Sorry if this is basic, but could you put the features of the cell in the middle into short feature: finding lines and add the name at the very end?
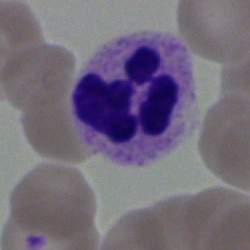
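Shape: round, with a smooth outline - look around the whole edge
Chromatin: dark purple, and see how dense it looks
Granules: fine and lilac, scattered through all of the cytoplasm
Vacuoles: none visible in the cytoplasm
Name: segmented neutrophil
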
